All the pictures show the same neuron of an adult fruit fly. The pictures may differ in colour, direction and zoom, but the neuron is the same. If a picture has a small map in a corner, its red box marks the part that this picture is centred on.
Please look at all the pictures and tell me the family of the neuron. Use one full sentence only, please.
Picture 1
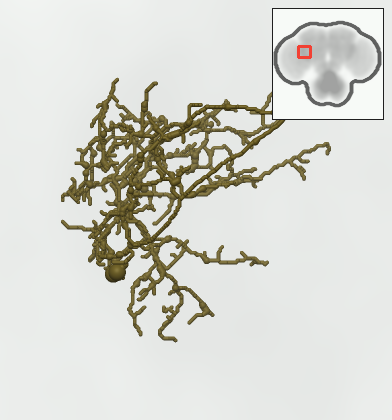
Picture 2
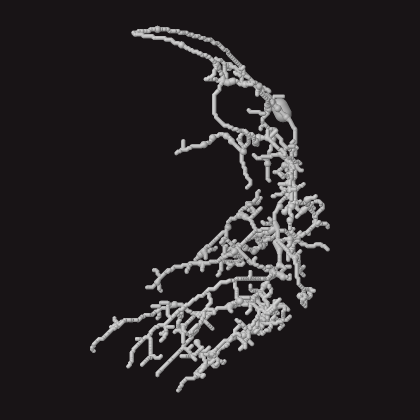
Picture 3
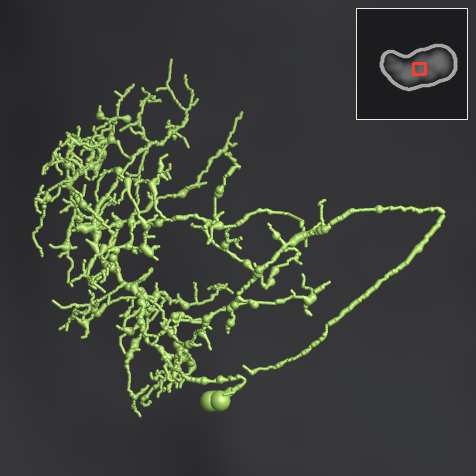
This neuron is designated as family hemilineage VLPa1_lateral.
